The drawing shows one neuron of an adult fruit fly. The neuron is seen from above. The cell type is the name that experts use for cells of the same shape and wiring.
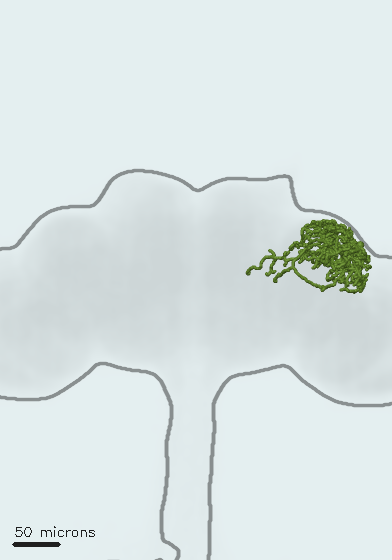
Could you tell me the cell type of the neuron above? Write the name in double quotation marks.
"AVLP099"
